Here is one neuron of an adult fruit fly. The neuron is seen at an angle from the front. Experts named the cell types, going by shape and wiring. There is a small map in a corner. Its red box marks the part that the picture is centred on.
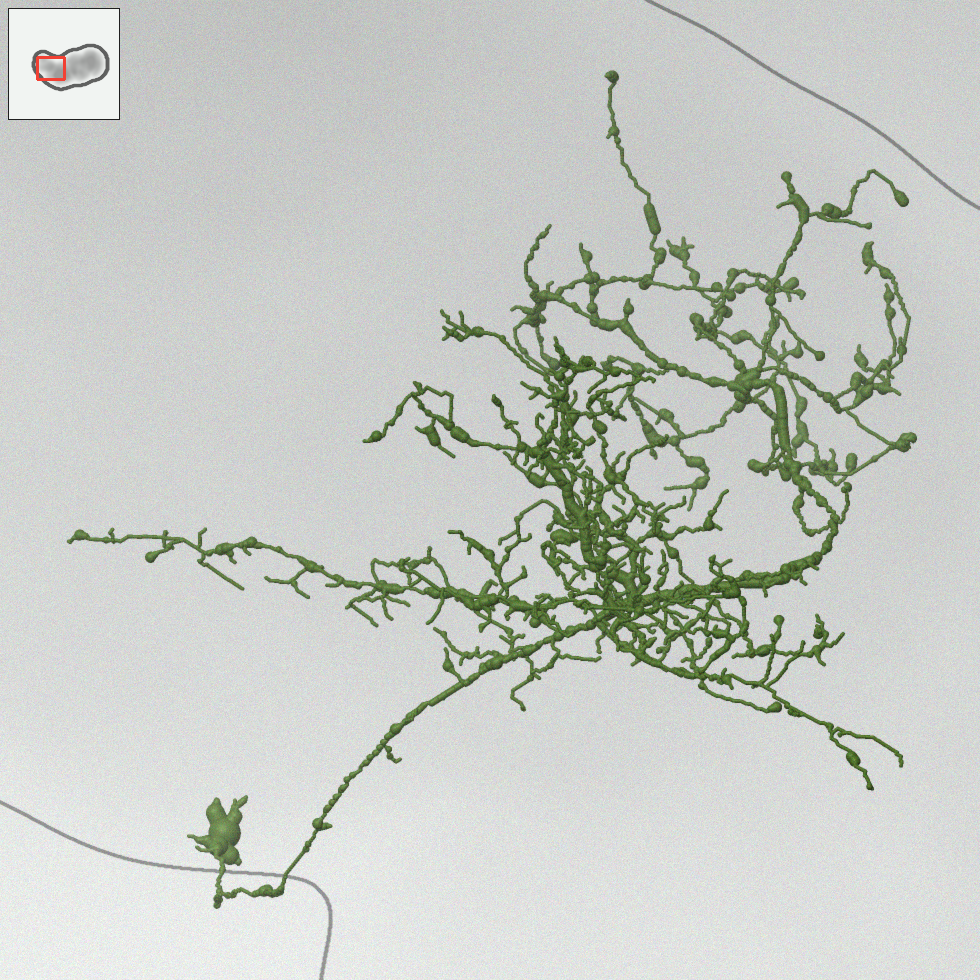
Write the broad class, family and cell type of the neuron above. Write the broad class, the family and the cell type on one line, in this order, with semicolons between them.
nerve-cord intrinsic neuron; hemilineage 07B; IN07B022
